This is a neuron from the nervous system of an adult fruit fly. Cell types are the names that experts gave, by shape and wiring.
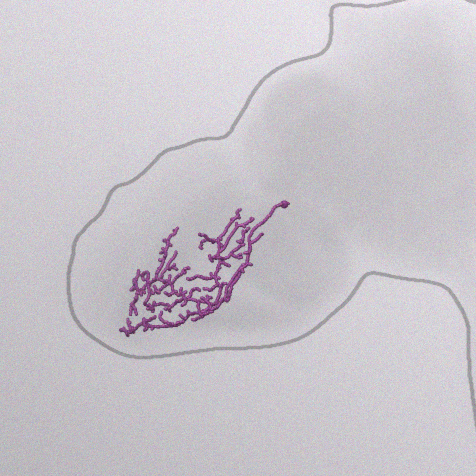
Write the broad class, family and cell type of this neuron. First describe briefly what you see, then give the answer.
It is in the brain and does not reach the nerve cord. Its cell body lies in the middle of the picture. Its broad class is optic-lobe intrinsic neuron. The family is Cm. It is of cell type Cm11d.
